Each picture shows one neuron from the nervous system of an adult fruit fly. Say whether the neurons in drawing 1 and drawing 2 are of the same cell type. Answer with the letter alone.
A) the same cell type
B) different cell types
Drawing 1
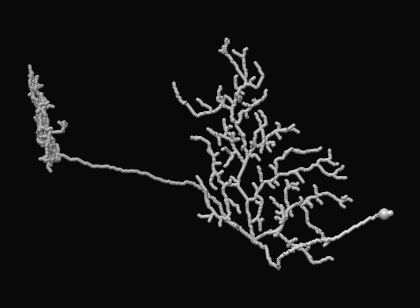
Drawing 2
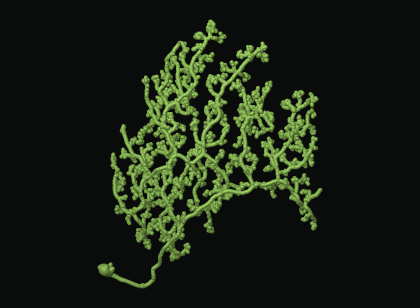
B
